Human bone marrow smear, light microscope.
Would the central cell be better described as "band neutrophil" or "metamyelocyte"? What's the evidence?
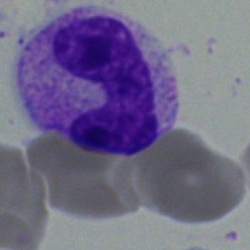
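Band neutrophil. Nucleus curved into a C shape, hollow opening to the left. Chromatin dense, dark purple, coarsely clumped. Cytoplasm plentiful, pinkish-lilac, fine purple-pink granules scattered through it.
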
